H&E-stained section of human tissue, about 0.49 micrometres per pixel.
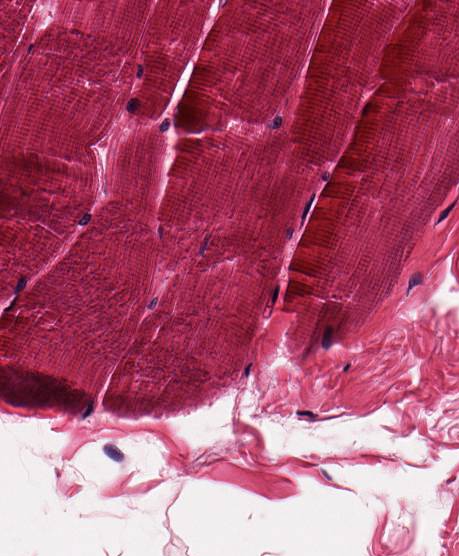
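Skeletal muscle (haematoxylin and eosin). Long muscle fibres occupy the upper three quarters of the field, loose connective tissue the bottom. Their small, dark, elongated nuclei sit at the fibre edges; the cytoplasm is deep red-pink; only thin pale connective tissue strands separate adjacent fibres.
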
